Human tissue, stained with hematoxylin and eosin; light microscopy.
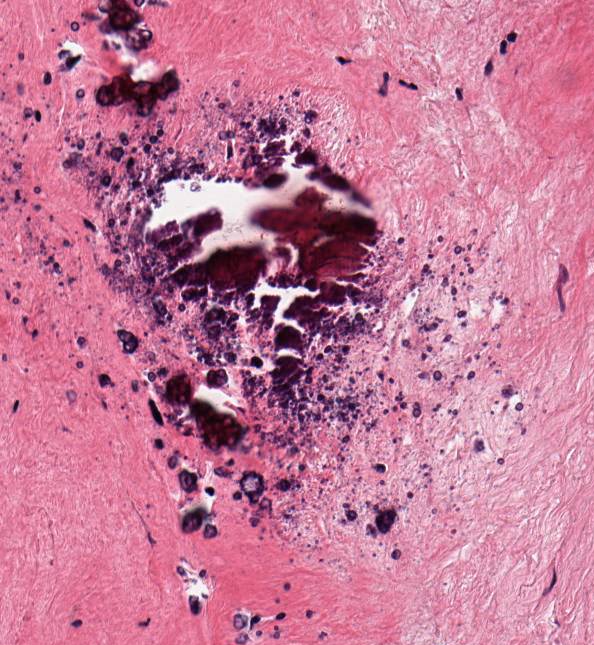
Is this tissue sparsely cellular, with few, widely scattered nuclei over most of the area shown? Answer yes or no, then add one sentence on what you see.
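Yes. The surrounding stroma is dense pink collagen with few cells.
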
